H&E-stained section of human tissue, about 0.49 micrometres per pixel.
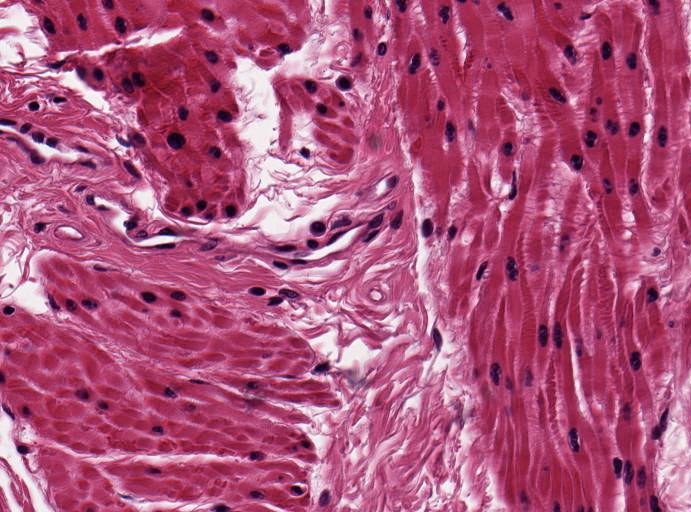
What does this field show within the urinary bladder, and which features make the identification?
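Shown here is smooth muscle. Bundles fill the right half, upper left and lower left, split by a central connective tissue band.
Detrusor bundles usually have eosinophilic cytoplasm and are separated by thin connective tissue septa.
On the right the fibres run roughly vertically, and muscle cytoplasm stains a deep pink. The band is wavy pink collagen with scattered elongated dark nuclei.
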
